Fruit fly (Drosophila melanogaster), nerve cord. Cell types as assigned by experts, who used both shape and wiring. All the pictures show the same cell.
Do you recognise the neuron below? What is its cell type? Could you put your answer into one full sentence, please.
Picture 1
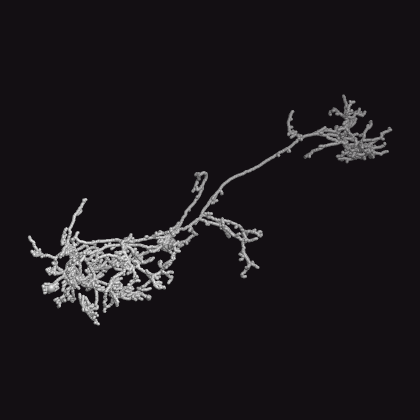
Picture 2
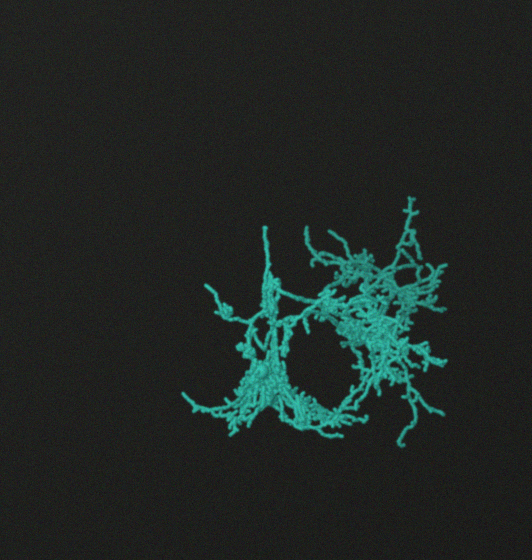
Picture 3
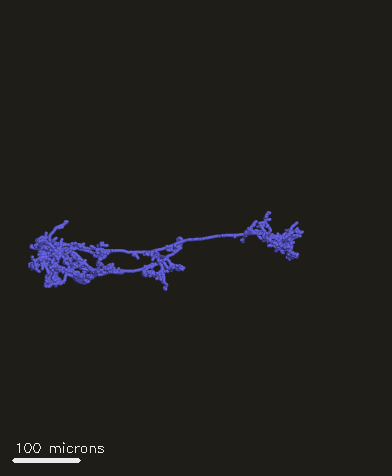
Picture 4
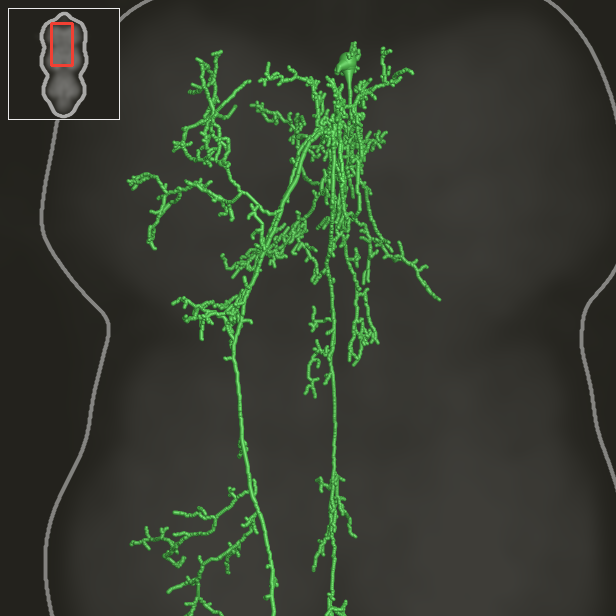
This particular neuron has the cell type IN10B004.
